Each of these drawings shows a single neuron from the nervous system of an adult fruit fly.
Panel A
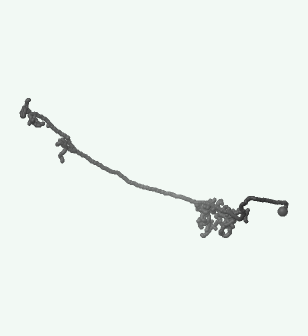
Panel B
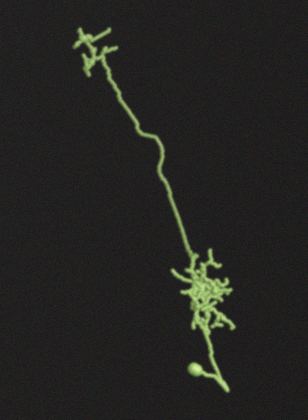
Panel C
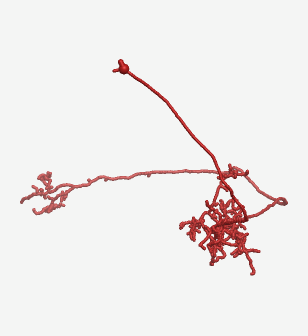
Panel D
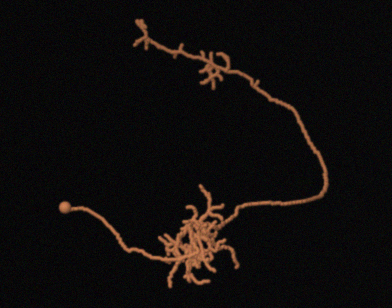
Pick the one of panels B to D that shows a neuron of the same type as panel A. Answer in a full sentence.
Panel D is of the same cell type.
